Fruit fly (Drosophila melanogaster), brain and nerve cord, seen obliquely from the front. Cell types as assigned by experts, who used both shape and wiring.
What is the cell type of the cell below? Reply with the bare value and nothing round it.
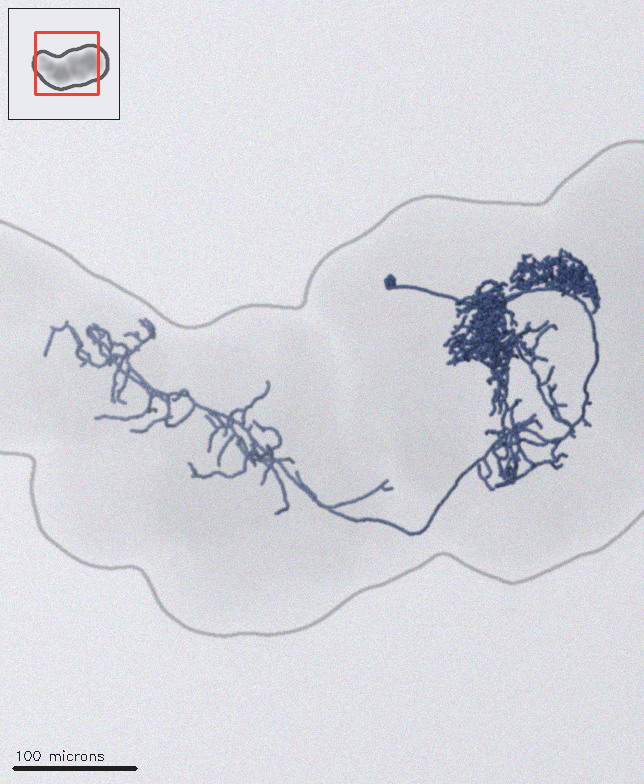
DNp68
